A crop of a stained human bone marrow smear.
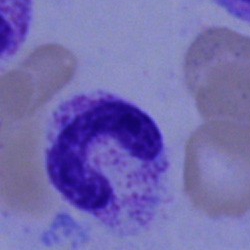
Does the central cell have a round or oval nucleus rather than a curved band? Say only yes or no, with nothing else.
No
